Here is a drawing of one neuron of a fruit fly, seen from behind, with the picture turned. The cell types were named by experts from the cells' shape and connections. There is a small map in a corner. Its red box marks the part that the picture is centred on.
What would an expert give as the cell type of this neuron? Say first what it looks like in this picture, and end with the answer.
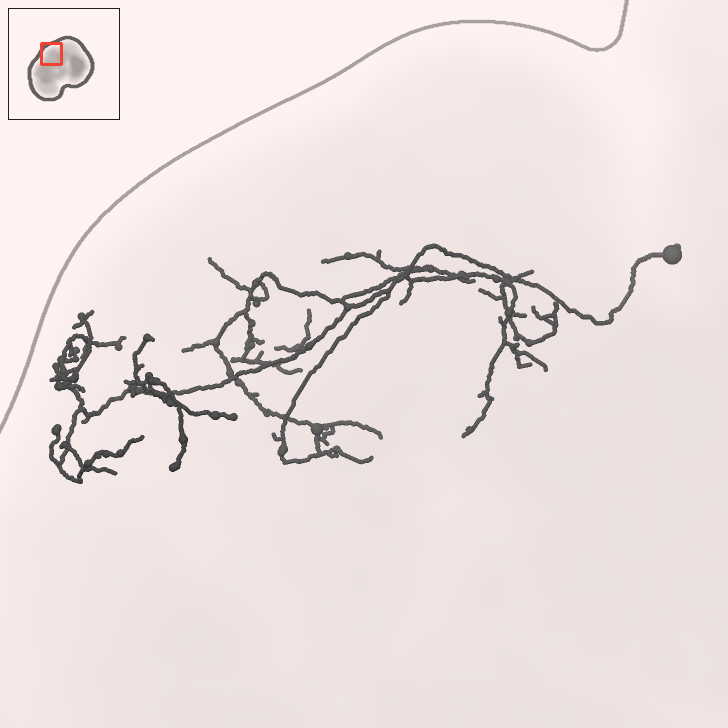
Dozens of branch ends can be seen. As drawn here it is more than twice as wide as it is tall. It is a central-brain intrinsic neuron. It is of cell type SLP115.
